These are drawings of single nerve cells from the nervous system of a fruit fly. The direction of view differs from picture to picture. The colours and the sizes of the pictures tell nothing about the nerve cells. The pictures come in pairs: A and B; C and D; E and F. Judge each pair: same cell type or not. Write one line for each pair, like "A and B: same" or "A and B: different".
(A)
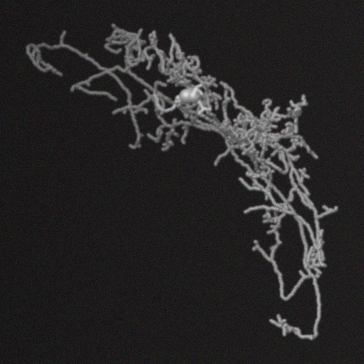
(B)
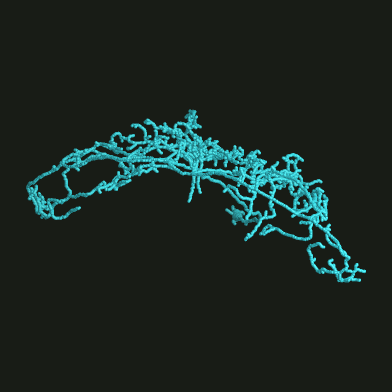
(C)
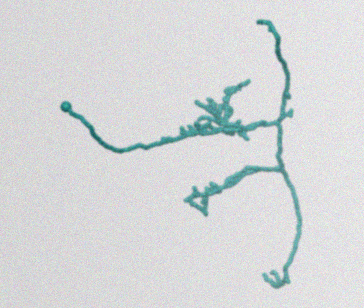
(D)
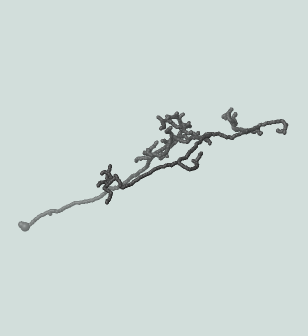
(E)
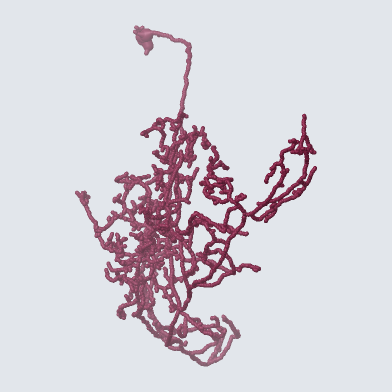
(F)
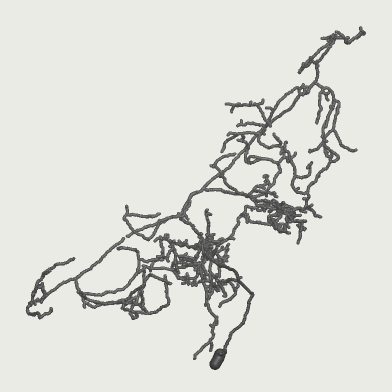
A and B: same
C and D: same
E and F: same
